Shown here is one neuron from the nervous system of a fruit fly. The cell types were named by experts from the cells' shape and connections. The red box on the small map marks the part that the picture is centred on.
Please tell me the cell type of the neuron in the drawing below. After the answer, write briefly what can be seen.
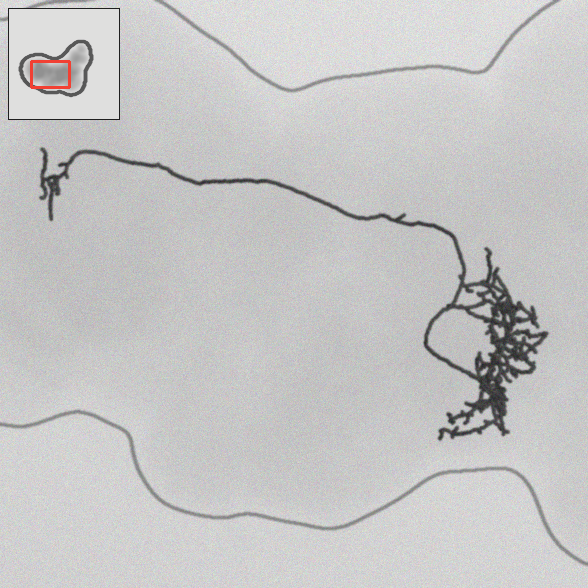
Its cell type is CB3657. It is a central-brain intrinsic neuron. As drawn here it is wider than it is tall.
